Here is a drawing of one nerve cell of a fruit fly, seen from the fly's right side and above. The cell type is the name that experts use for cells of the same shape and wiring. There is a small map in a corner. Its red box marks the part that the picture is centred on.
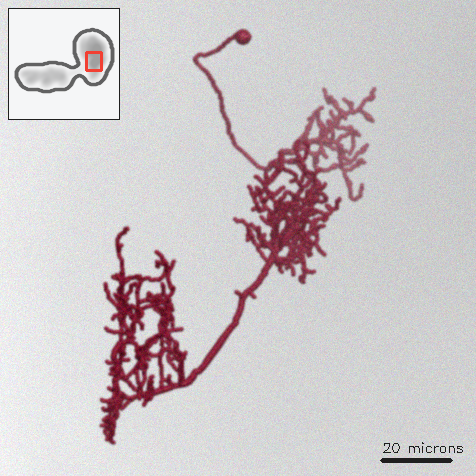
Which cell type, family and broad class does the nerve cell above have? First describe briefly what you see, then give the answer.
The cell body is at the top of the picture. From top to bottom in the picture it spans about 120 microns. The picture shows dozens of branch ends. The cell type is LPLC2. The family is hemilineage VPNd1. This is a visual projection neuron.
